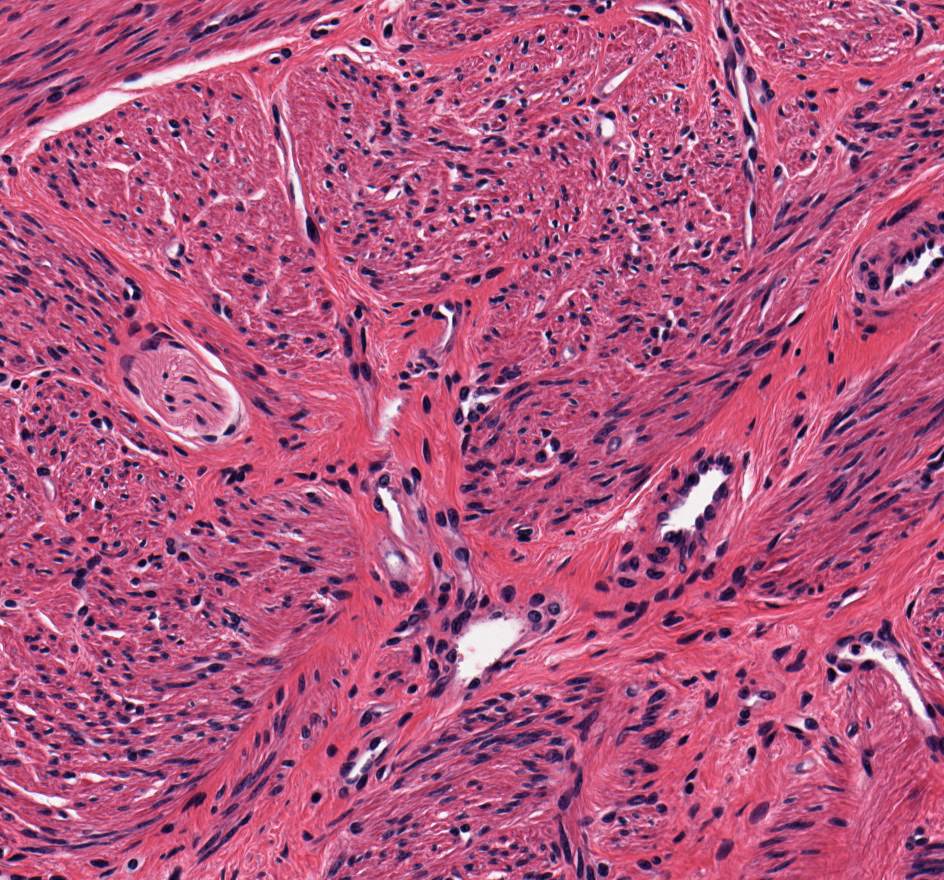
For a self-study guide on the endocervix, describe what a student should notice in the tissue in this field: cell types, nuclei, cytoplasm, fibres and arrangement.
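Interlacing bundles of spindle cells fill the field, running in different directions, some cut across and some along their length. These are smooth muscle cells, with elongated, blunt-ended nuclei and pink cytoplasm. In the upper half, bundles cut across show small round nuclei scattered in pink cytoplasm. Small thin-walled vessels with empty, slit-like or oval lumens are scattered between the bundles, including near the centre and to the right.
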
